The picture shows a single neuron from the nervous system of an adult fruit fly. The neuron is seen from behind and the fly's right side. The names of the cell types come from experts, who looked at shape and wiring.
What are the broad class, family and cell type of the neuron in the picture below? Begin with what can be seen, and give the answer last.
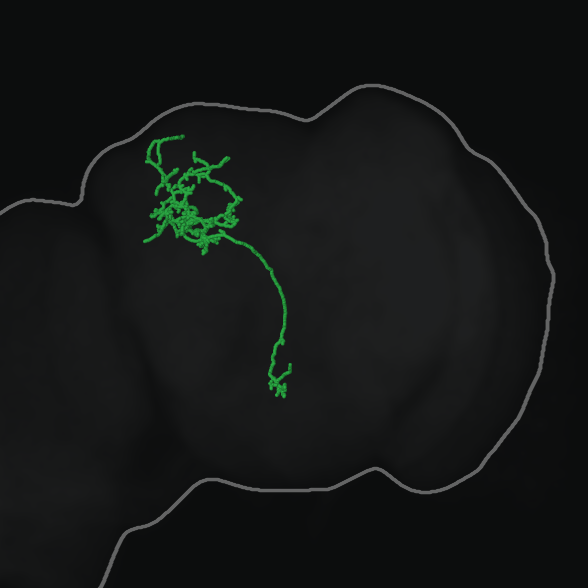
In this view it is taller than it is wide. It is a central-brain intrinsic neuron. The family is hemilineage VLPd1. Its cell type is LHAD2c1.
